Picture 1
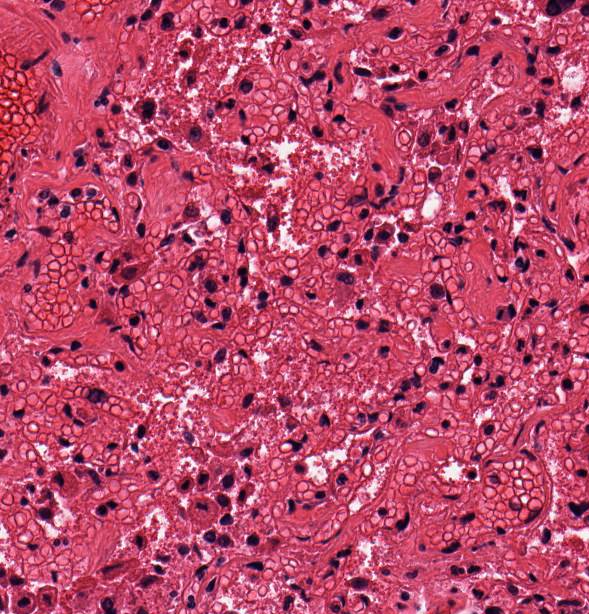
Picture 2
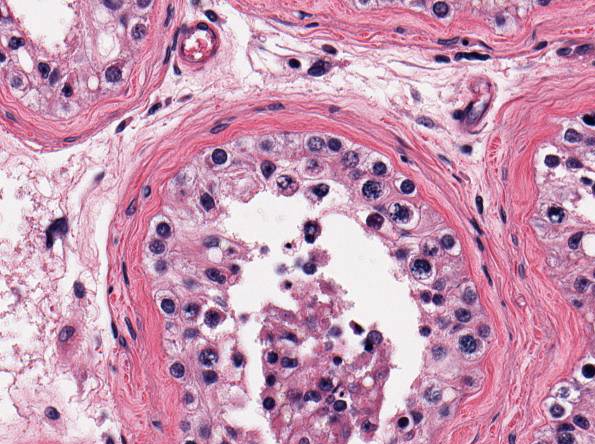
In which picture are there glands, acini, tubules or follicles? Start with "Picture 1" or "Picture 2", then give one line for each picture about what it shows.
Picture 2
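Picture 1: No glands or epithelium-lined lumens are seen anywhere in the field.
Picture 2: A single rounded tubule cut in cross section fills the centre of the field, with parts of neighbouring tubules at the edges.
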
